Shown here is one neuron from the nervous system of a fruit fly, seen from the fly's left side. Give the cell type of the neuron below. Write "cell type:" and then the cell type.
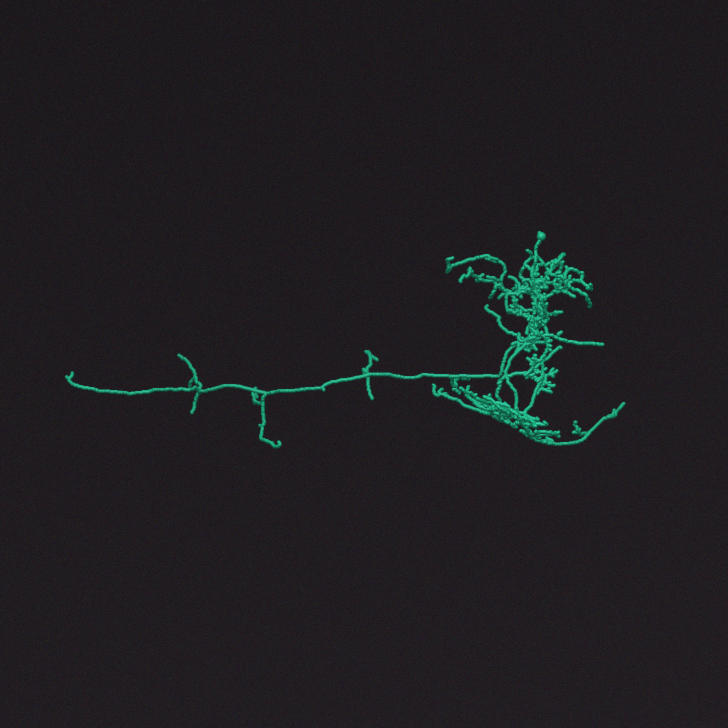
cell type: INXXX224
